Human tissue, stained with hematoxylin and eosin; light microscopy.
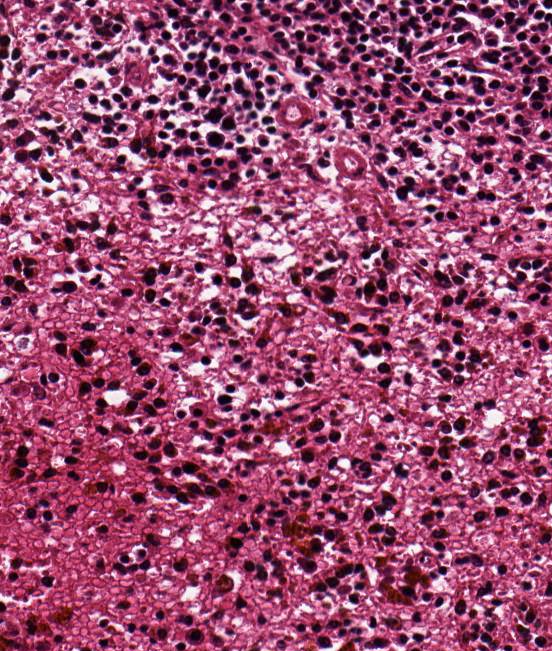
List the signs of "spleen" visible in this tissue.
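This tissue is spleen. The whole field is one solid sheet of cells, without glands, tubules or lining epithelium, and most of its nuclei are small, round and darkly stained.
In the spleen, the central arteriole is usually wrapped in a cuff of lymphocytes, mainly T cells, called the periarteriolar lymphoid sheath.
Near the top centre of the field lie two small round vessels with pink walls. Clumps of brown granular pigment are scattered through the lower half.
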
